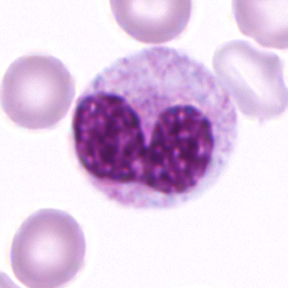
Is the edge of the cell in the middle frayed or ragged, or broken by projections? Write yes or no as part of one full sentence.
No, there are no projections, blebs or tags; the cell's outline is smooth.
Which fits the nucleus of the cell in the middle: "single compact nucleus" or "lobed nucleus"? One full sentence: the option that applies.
The nucleus of the cell is made of distinct lobes, not one mass.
